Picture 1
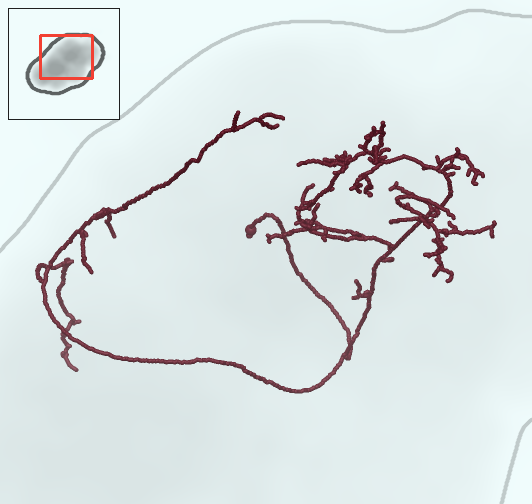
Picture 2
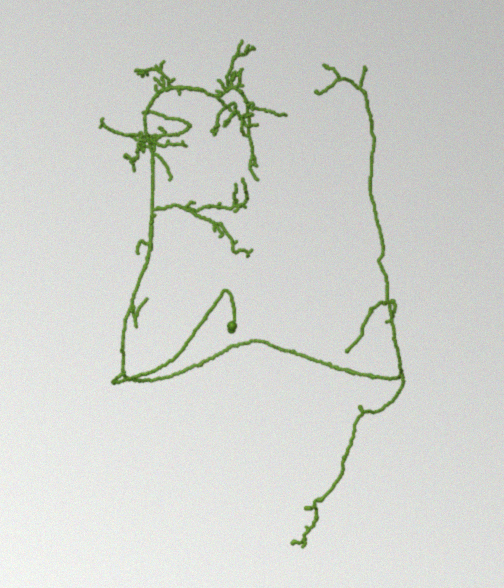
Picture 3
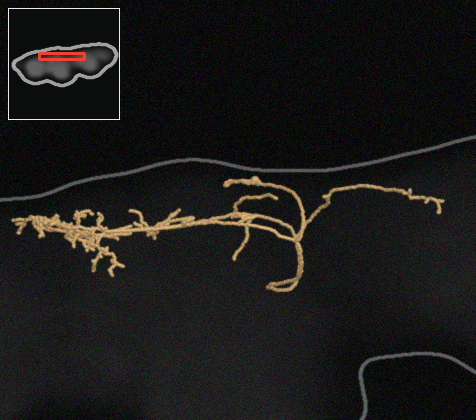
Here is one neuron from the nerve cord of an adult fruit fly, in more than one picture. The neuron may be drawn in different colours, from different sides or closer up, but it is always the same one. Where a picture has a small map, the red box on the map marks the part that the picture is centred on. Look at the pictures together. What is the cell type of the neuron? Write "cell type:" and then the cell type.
cell type: IN19B085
